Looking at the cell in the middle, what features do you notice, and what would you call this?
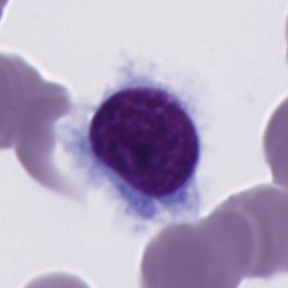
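The pale blue cytoplasm forms a rim that is broadest on the lower left and is fringed all around by fine hair-like projections. No distinct purple or red granules appear in it, and the outer edge is ragged rather than smooth. This is a hairy cell.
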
